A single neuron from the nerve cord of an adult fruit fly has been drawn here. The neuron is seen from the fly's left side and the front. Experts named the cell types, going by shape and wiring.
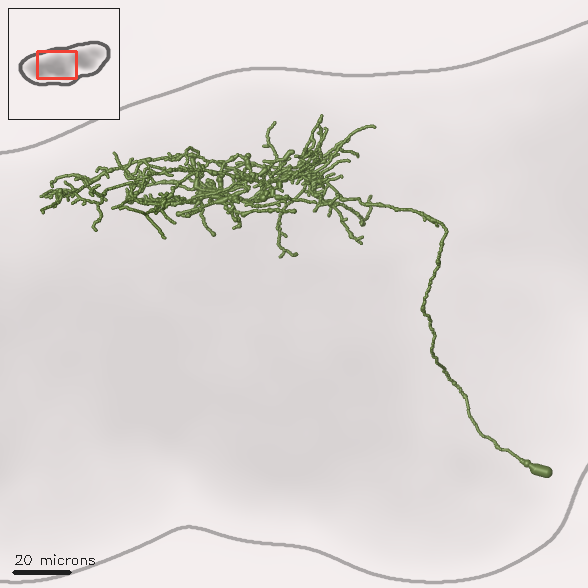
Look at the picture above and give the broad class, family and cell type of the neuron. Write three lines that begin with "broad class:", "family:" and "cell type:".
broad class: nerve-cord intrinsic neuron
family: hemilineage 06A
cell type: IN06A023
